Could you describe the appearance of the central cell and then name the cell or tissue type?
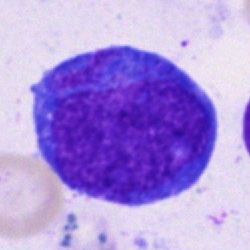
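Round to slightly oval, the cell outline is smooth over most of its edge. At the upper left, a small bulge projects from that edge. The chromatin is finely stippled, with no coarse dark clumps. The cytoplasmic rim is wider along the upper left than along the lower right. This is a promyelocyte.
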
